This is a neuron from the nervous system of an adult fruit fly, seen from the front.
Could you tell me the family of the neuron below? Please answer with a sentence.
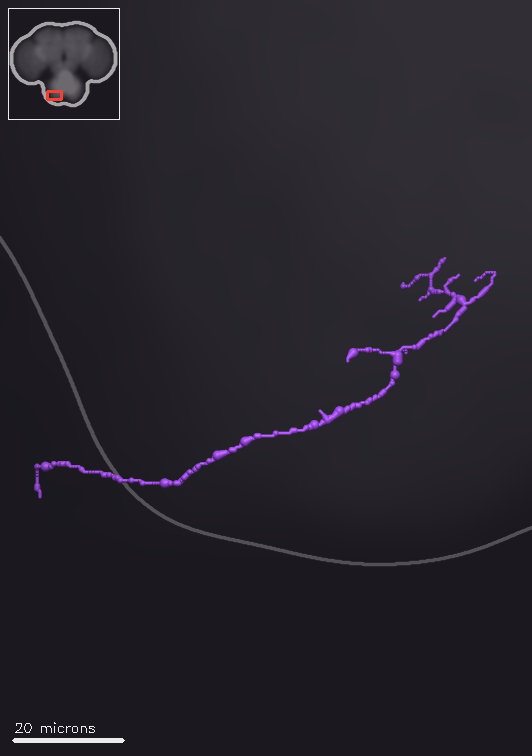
The family is class mechanosensory tactile.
